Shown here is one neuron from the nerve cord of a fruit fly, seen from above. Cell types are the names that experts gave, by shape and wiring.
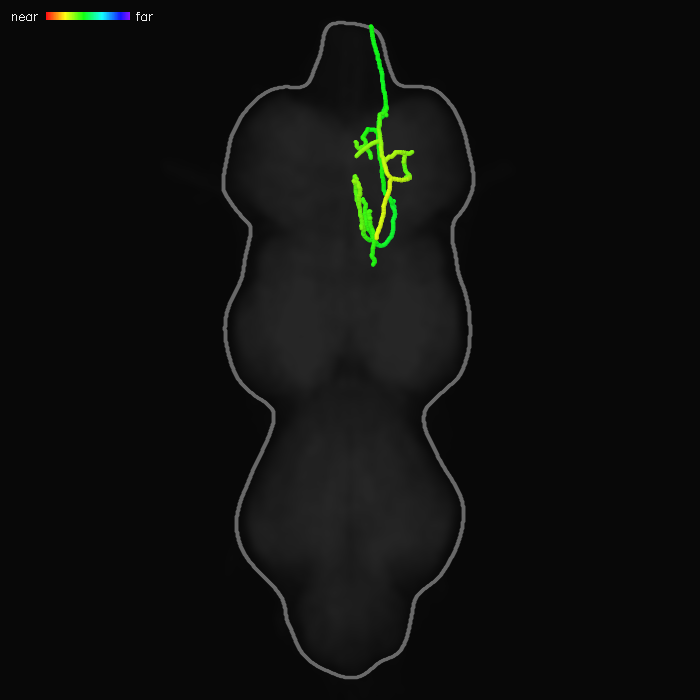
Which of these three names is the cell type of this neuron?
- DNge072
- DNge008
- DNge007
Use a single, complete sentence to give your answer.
The cell type DNge008 is the type of this neuron.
